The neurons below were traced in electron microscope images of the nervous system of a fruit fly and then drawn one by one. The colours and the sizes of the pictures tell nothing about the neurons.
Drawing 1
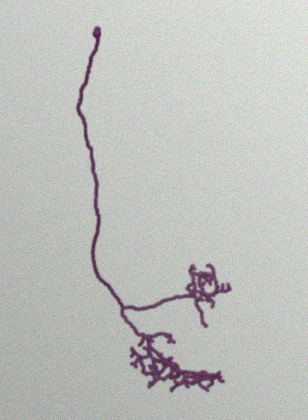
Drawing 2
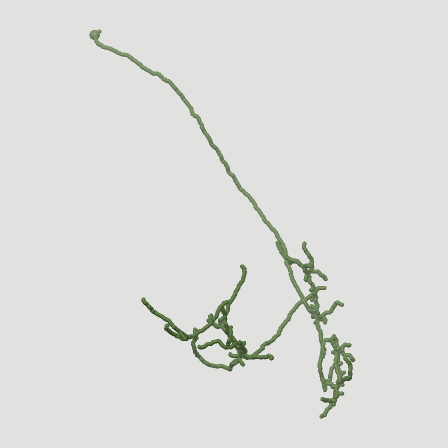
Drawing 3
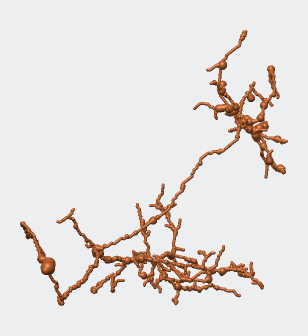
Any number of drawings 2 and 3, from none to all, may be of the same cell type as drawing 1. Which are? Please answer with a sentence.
Drawing 3 is of the same cell type.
